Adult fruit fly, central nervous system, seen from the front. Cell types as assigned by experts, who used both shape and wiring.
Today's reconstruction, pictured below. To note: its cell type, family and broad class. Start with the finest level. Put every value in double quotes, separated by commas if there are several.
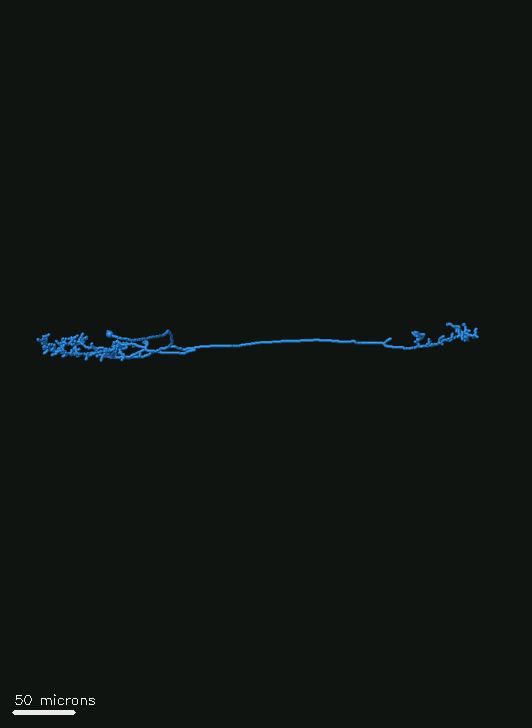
"CB0744", "hemilineage VLPa2", "central-brain intrinsic neuron"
